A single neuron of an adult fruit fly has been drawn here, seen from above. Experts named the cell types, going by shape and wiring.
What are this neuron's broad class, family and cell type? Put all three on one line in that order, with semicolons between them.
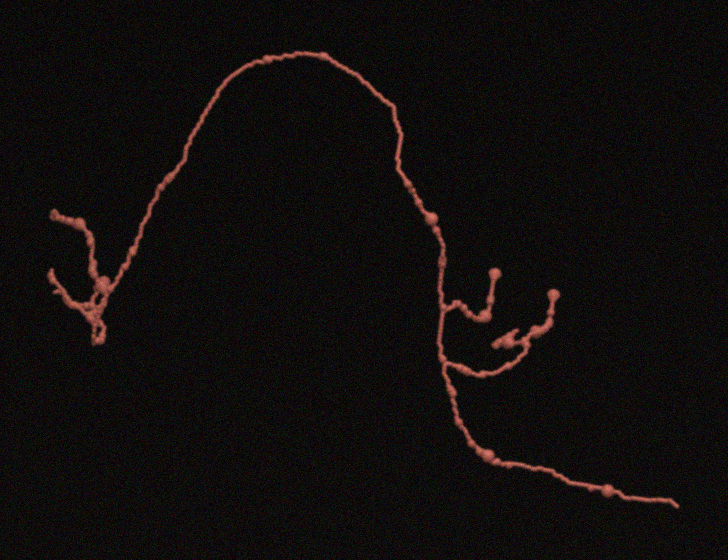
sensory neuron entering the brain; class olfactory; ORN_VC4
